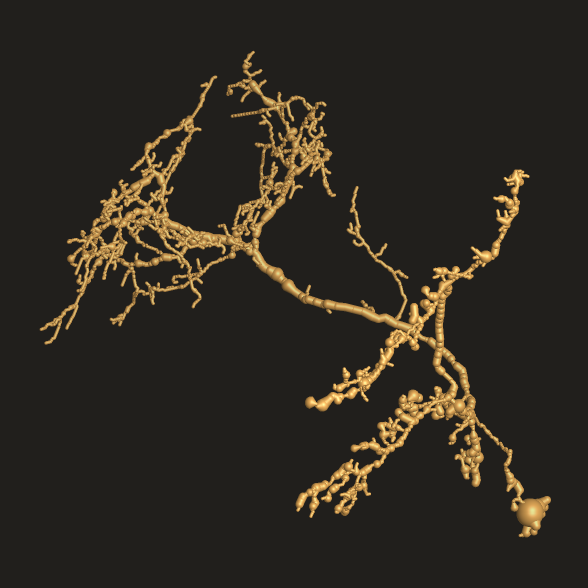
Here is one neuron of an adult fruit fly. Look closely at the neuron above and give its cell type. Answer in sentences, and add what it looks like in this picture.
The cell type is ATL037. This is a central-brain intrinsic neuron. Its cell body lies at the lower right of the picture. More than a hundred branch ends can be seen.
